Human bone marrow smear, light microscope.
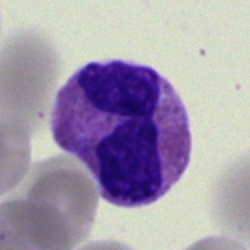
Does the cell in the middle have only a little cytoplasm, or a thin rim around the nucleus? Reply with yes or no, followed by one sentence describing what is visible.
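No. The cytoplasm is plentiful and pinkish-lilac.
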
